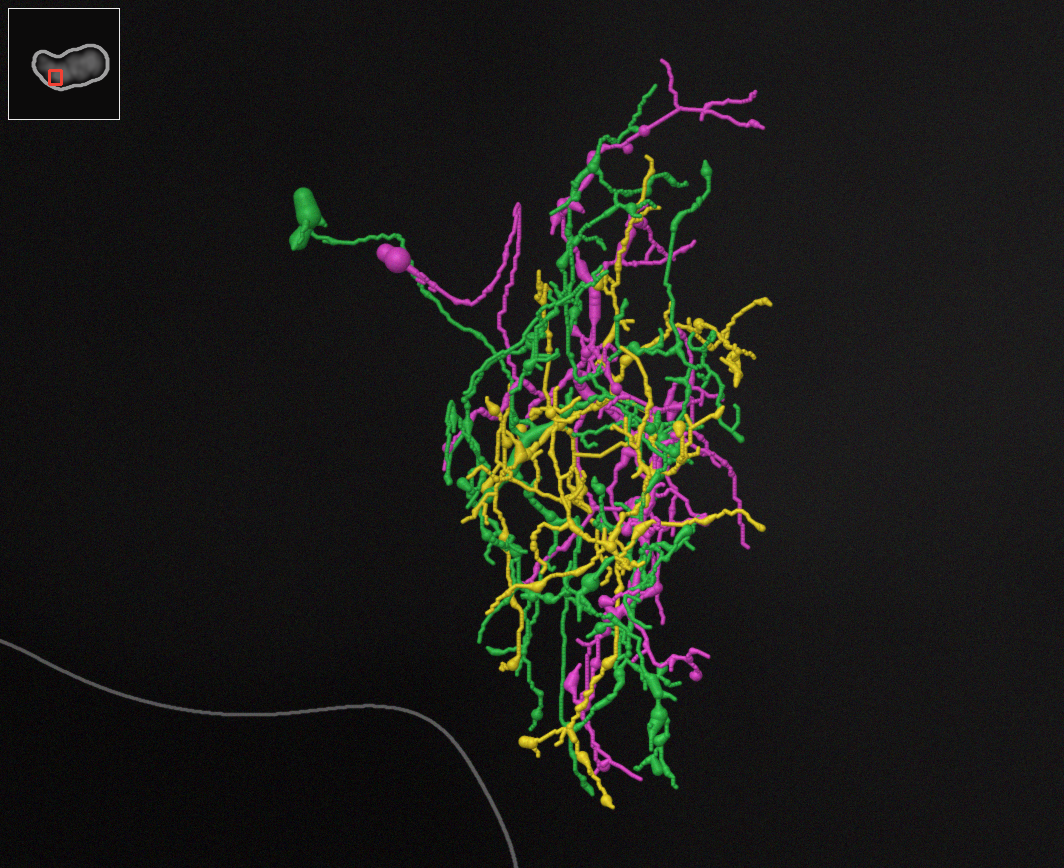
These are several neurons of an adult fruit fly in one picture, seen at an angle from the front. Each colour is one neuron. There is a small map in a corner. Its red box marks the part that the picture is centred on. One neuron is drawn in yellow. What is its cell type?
IN21A109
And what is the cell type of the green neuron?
IN21A100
